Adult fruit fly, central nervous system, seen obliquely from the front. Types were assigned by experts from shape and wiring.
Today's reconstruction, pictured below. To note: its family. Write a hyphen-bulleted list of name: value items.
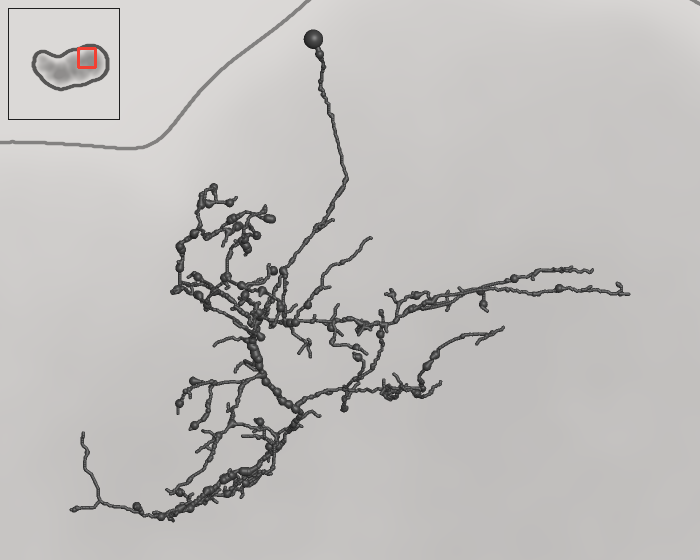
- family: hemilineage CLp1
